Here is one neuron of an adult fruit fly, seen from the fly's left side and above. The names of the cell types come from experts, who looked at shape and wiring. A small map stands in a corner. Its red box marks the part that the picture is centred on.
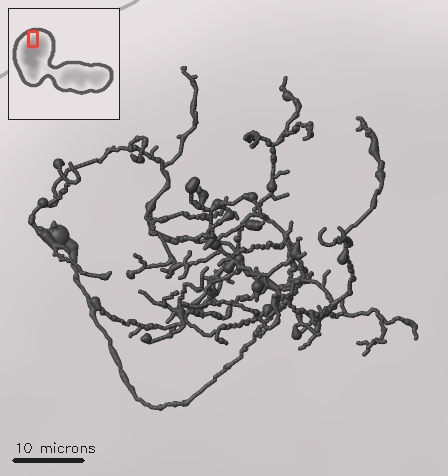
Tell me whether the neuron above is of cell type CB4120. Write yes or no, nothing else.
yes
